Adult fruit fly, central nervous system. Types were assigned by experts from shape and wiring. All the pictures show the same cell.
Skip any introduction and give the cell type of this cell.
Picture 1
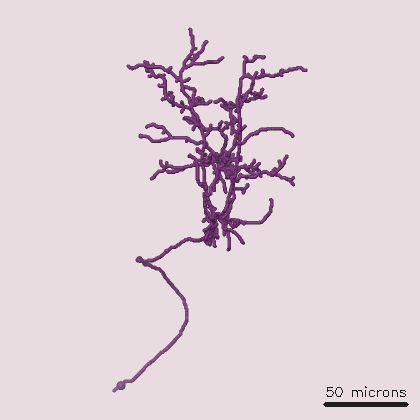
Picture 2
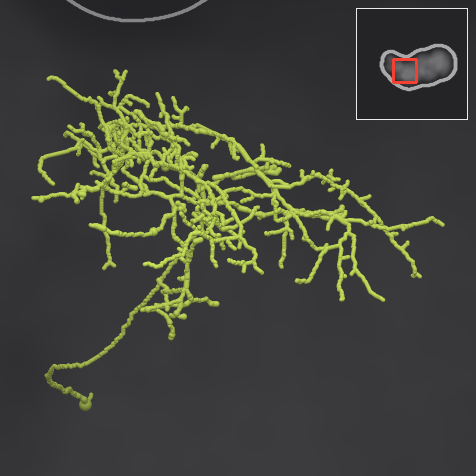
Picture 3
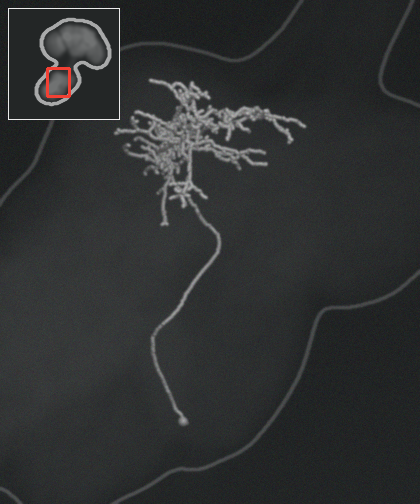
IN06A023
